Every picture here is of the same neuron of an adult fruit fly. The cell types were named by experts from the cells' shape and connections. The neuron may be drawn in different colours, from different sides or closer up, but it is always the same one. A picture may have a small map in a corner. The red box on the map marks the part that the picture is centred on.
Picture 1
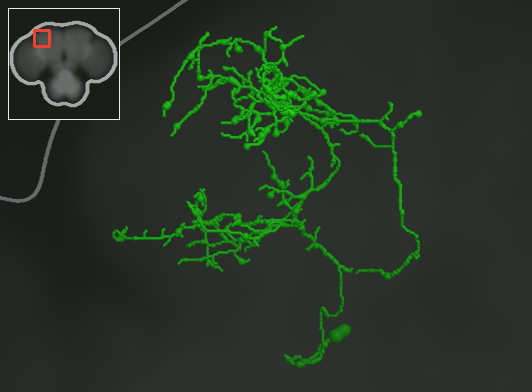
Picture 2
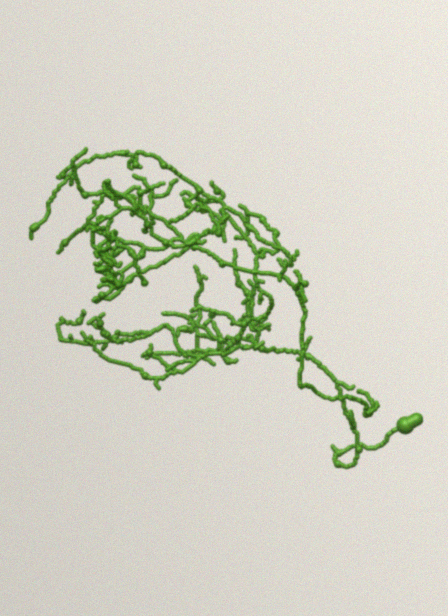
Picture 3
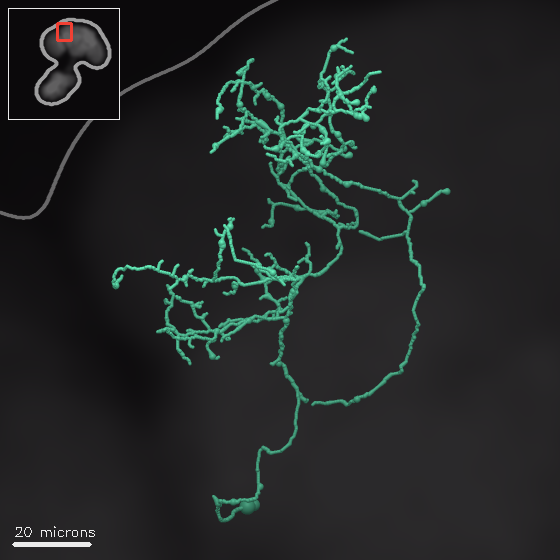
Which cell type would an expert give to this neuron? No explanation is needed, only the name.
LHPV6l1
